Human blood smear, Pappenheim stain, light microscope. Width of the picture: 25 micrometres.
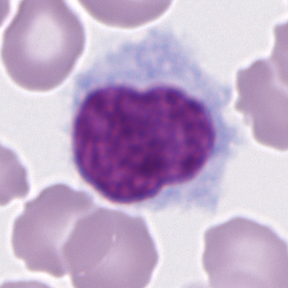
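Hairy cell in the middle of the smear: notice how the edge of its cytoplasm is ragged, trailing fine wispy projections instead of a smooth line. There's a fine bluish speckling through the cytoplasm, but you won't find distinct pink or red granules. No vacuoles show, and the nucleus has no visible nucleolus.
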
